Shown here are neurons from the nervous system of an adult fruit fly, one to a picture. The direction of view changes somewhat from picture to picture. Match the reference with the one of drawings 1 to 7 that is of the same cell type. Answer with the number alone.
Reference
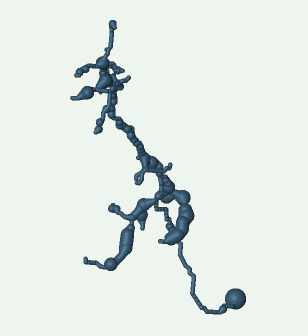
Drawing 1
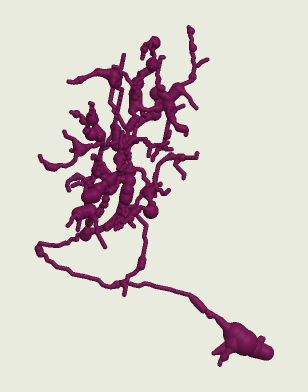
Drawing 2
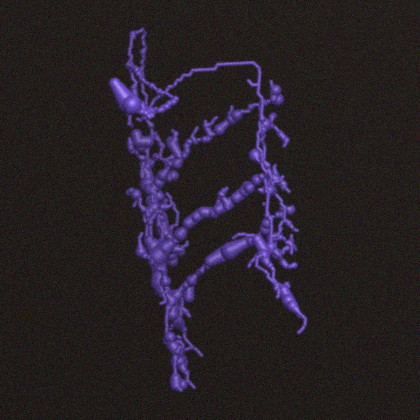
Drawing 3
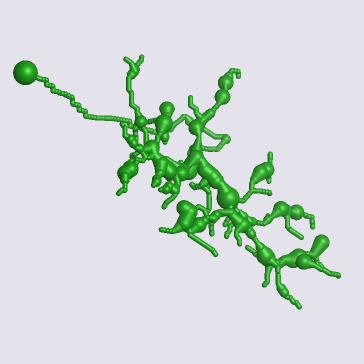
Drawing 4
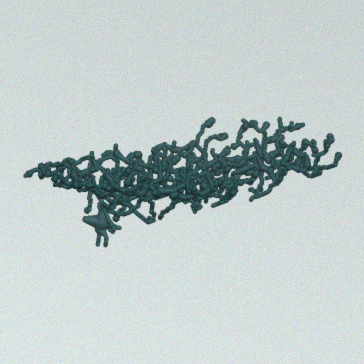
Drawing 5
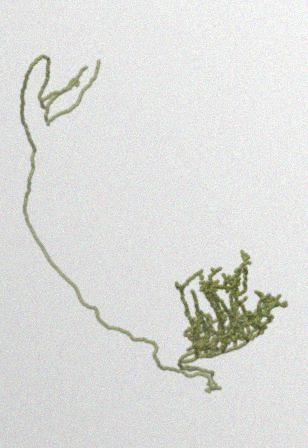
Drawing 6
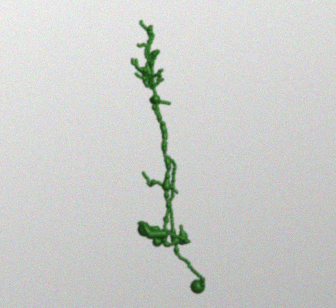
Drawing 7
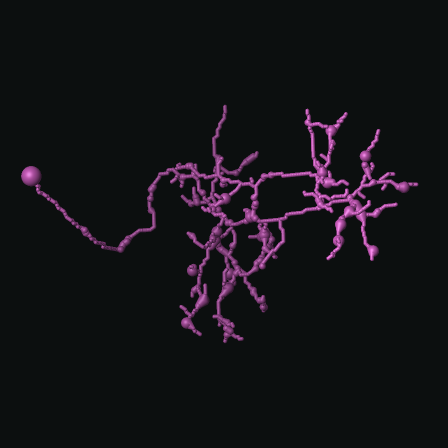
6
